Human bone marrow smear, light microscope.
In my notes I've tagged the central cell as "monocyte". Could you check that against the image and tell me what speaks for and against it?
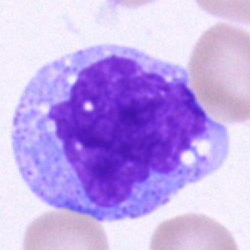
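Here the cell is round with a smooth edge, and its nucleus is irregular and folded, with a lumpy outline. The nucleus lies toward the right, leaving a wider rim of cytoplasm on the left. That cytoplasm is plentiful and pale grey-blue, and the chromatin is moderately condensed with a patchy texture.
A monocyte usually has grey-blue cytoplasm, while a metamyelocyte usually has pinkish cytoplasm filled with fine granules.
The colour here sides with monocyte and against metamyelocyte.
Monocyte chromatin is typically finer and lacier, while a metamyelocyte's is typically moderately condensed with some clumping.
By that measure the chromatin here leans toward metamyelocyte. Still, with the cytoplasm weighing in, monocyte fits.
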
